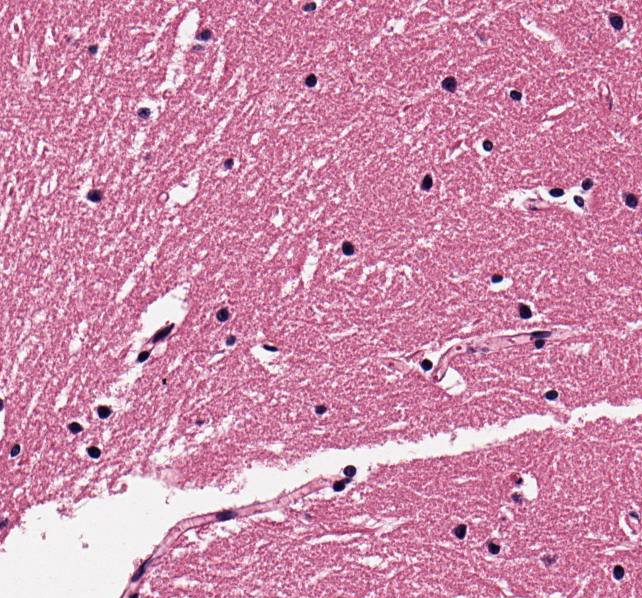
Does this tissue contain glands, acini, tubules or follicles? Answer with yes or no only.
No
